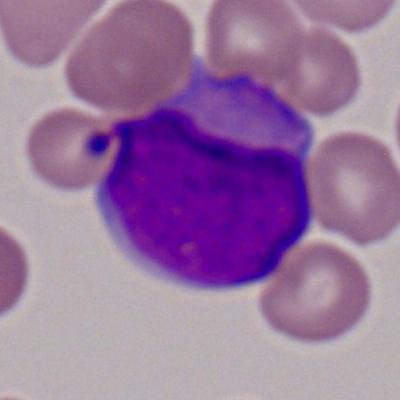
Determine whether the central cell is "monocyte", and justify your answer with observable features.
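What settles it for me is how much room the nucleus takes: it fills most of the cell.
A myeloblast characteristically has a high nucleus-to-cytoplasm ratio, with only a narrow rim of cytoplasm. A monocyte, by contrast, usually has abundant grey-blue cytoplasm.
So I would not call this a monocyte; it is a myeloblast. The chromatin is deep purple and fairly evenly dense, and that even spread sits well with a myeloblast.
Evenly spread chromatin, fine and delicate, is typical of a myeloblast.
I also note a few small pinkish-red dots over the nucleus, no vacuoles in the cytoplasm, and a small dark purple dot at the left edge of the cell.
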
